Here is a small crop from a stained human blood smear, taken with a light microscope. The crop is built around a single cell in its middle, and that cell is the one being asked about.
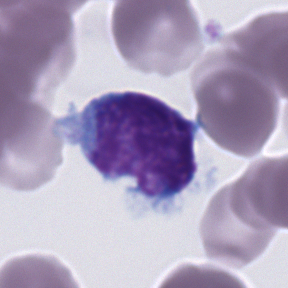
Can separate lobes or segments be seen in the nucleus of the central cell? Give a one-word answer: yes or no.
No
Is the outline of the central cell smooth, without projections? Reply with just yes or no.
No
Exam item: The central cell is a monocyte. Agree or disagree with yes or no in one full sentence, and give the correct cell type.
Yes, centred in the crop is a monocyte.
